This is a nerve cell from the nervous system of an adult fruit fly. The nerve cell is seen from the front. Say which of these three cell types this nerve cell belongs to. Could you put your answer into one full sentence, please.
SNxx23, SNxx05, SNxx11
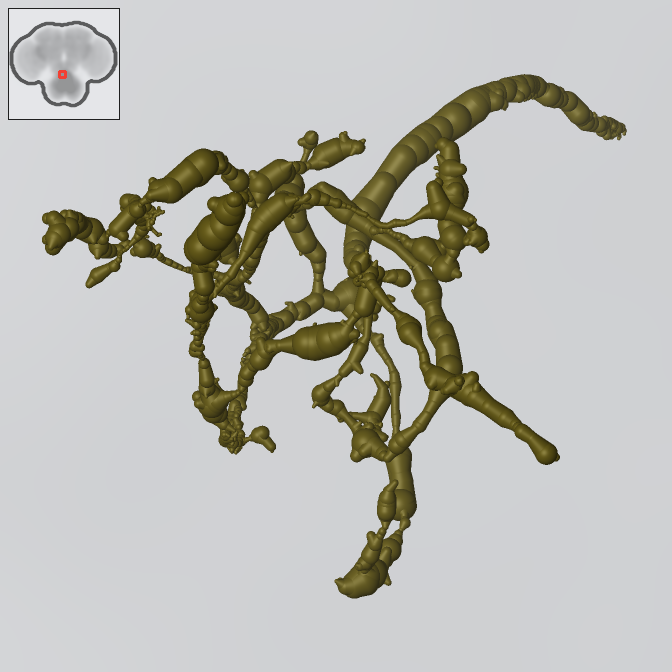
The cell type carried by this nerve cell is SNxx23.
